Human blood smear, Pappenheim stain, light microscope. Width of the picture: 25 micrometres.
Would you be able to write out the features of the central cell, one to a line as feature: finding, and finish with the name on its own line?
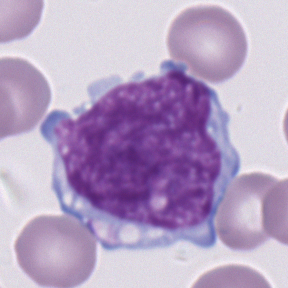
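Nucleus: single unlobed mass, about 15 micrometres across, filling most of the cell
Cytoplasm: pale blue
Vacuoles: small and clear, below the nucleus
Surface: small blunt bulges projecting outward
Identification: myeloblast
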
